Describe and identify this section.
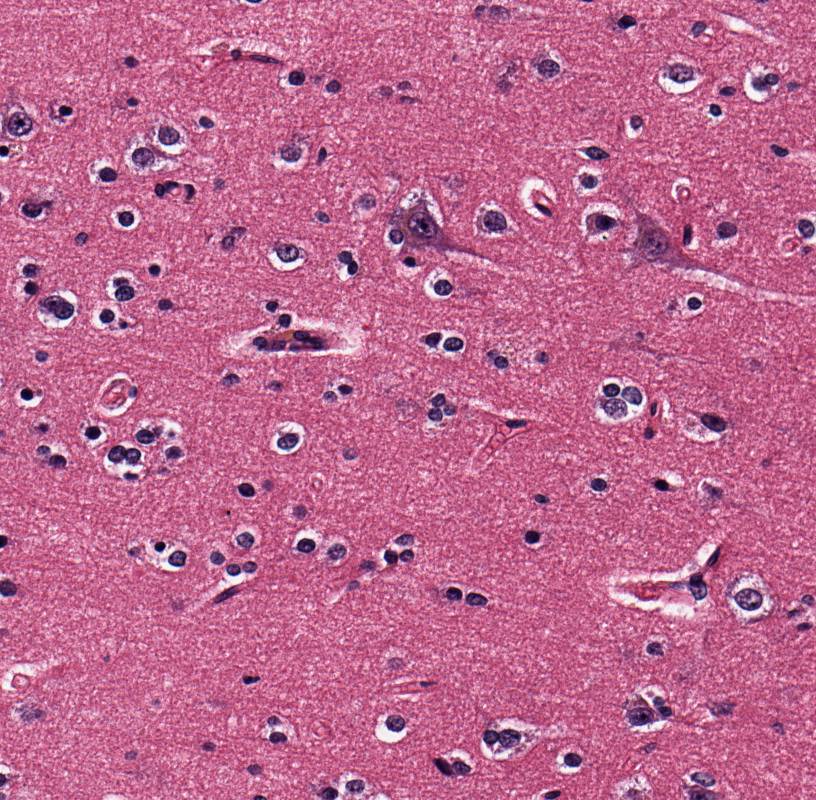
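Small, round, dark nuclei are scattered fairly evenly across the field. In places they gather in small clusters of three or four, as at the right middle. Neurons with triangular bodies and a tapering process lie in the upper part, clearest at upper right. No epithelium, glands or fat cells appear anywhere. This is cerebral cortex.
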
